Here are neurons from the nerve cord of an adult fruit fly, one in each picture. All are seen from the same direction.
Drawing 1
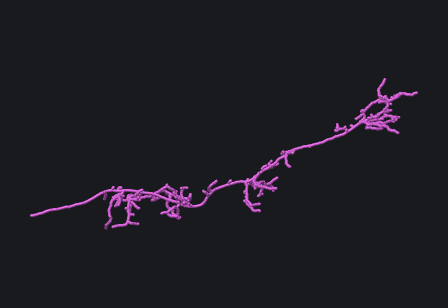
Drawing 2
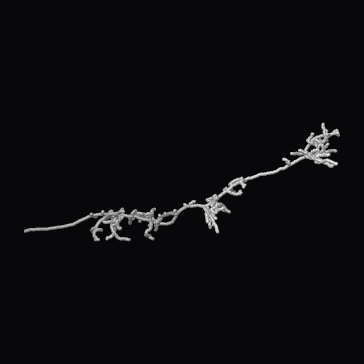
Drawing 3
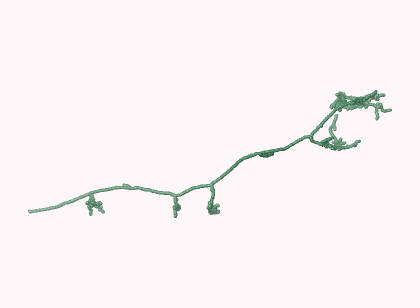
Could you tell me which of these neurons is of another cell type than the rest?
Drawing 3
